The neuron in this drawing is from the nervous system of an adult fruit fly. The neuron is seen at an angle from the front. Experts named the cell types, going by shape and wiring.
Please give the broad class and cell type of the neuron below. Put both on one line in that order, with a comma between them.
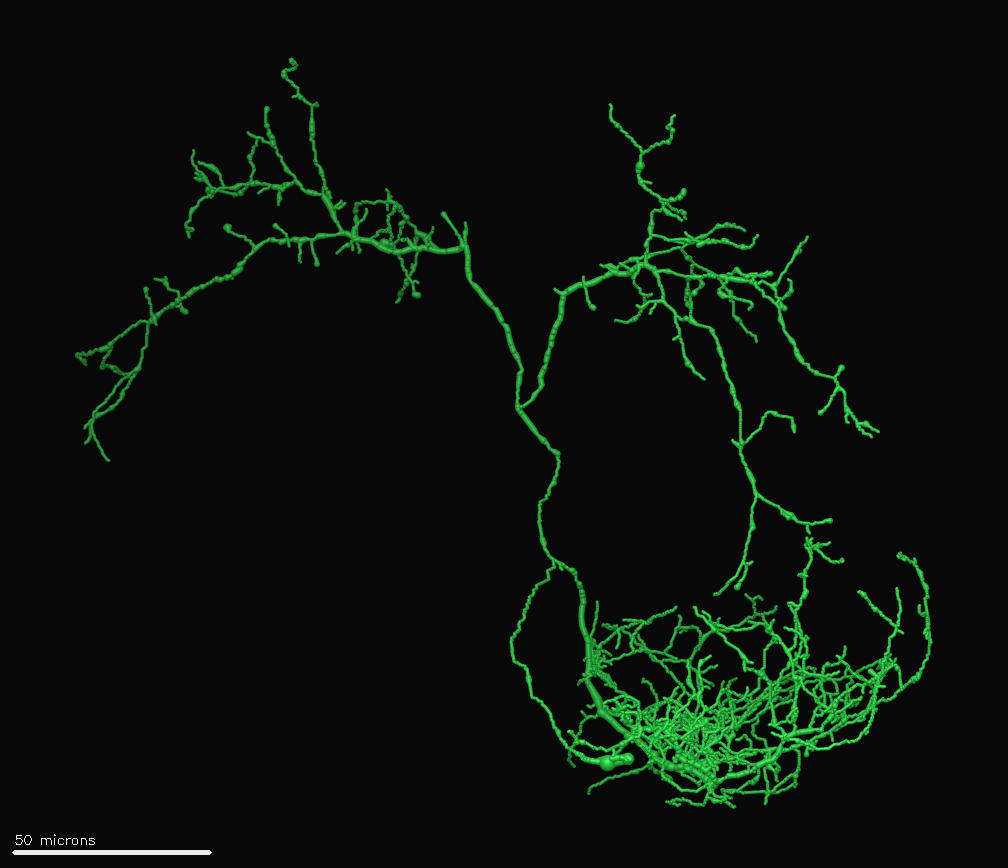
central-brain intrinsic neuron, SAD072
